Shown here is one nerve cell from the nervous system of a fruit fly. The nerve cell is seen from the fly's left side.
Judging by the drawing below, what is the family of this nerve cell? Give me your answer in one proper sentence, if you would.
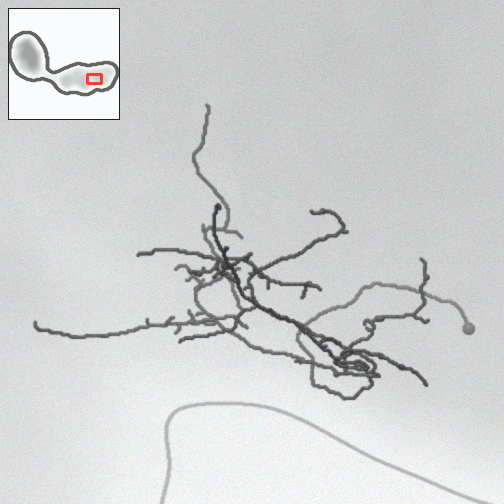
This nerve cell is given the family hemilineage 09B.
